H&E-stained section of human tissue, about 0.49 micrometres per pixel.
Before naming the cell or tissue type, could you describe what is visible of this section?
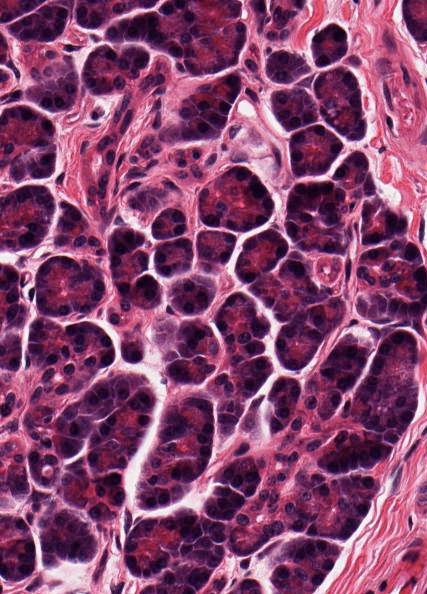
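Acinar cell nuclei are round and dark and lie toward the outer edge of each acinus. Within many acini, the cytoplasm toward the centre appears pinker and granular. The acinar lumens are tiny and mostly difficult to see. Thin strands of pink connective tissue run between the groups of acini. The tissue is pancreas.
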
